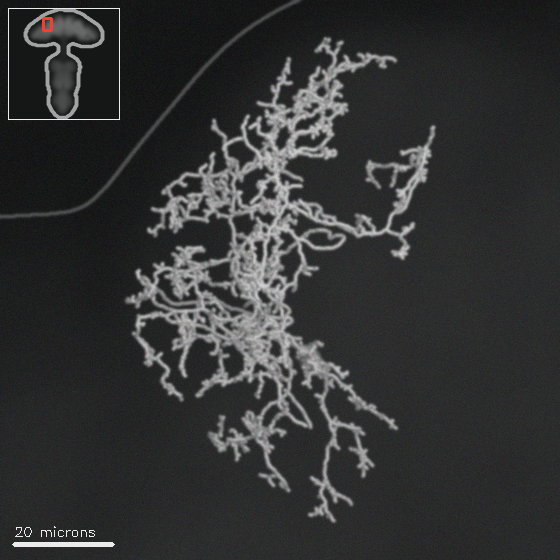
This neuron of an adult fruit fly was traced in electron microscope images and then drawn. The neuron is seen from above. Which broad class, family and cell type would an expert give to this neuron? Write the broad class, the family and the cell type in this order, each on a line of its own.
central-brain intrinsic neuron
hemilineage VLPl&p1_lateral
AVLP332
